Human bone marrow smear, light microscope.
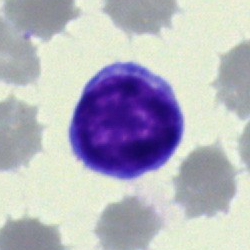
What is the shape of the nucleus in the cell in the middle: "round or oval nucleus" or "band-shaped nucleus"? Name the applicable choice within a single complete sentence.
Round or oval in outline, the nucleus forms a single compact mass.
